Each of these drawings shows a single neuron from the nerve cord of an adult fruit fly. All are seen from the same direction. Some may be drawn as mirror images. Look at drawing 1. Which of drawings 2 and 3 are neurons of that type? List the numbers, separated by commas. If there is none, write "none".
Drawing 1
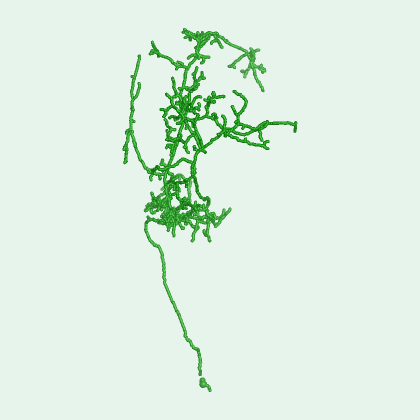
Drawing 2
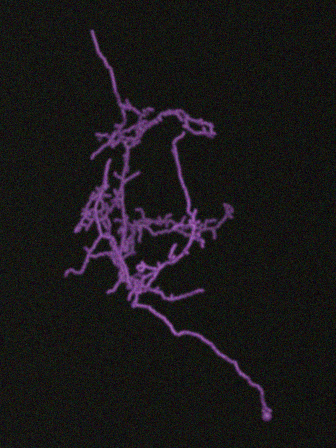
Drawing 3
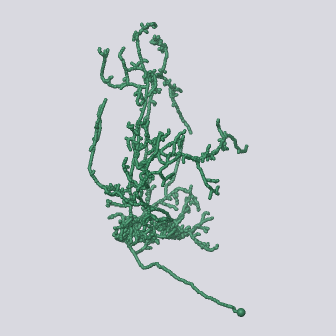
3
